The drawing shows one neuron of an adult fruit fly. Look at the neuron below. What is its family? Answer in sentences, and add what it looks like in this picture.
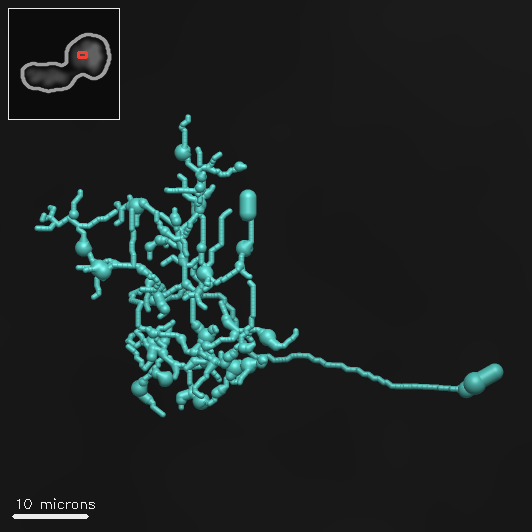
The family is Cm. It is an optic-lobe intrinsic neuron. Its cell body lies at the lower right of the picture. From left to right in the picture it spans about 65 microns. The picture shows dozens of branch ends.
